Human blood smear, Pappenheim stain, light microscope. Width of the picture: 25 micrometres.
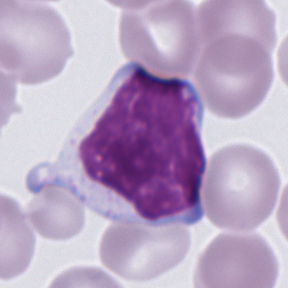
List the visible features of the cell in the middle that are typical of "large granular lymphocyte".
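For this large granular lymphocyte, the clearest link is where the nucleus sits.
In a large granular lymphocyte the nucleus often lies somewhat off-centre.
The pale blue cytoplasm here is widest on the lower left side of the nucleus, so the nucleus is not centred, in keeping with that. Toward its outer edge the cytoplasm turns a deeper blue than near the nucleus. Only a few fine purple dots lie scattered through it. The chromatin is dense and dark purple, broken only by a few paler streaks. The whole cell is about 14 micrometres across.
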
